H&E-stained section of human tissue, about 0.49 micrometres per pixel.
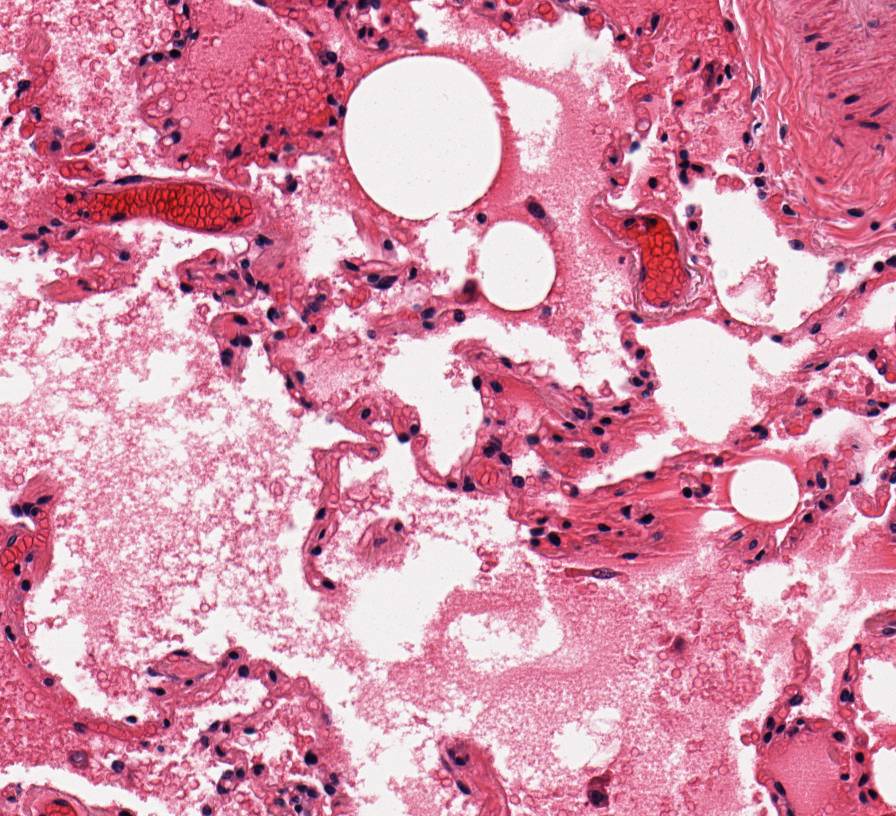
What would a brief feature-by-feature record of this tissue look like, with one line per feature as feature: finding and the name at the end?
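Septa: thin and branching, enclosing irregular spaces
Vessel: elongated, at the upper left, tightly packed with red blood cells
Top right corner: a band of wavy pink fibres with elongated nuclei
Glands: look across the whole field, there are none
Tissue: lung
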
